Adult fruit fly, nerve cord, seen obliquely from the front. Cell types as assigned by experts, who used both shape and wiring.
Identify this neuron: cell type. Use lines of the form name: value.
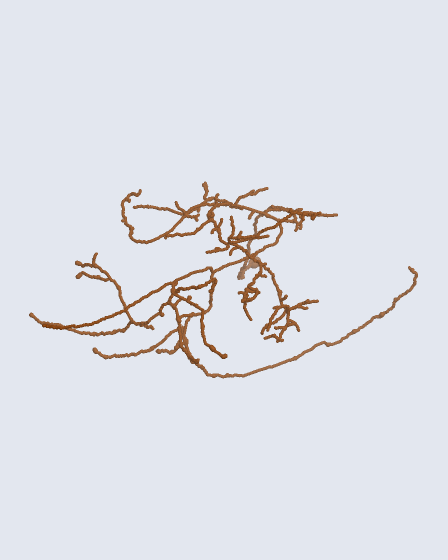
cell type: AN12B060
